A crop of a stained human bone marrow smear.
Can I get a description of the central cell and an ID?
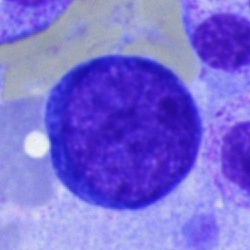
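The outline here is round and smooth. Around the nucleus I see only a very thin rim of cytoplasm, and that rim is deep blue. The chromatin looks finely stippled to me, not coarsely clumped. This one is a proerythroblast.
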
